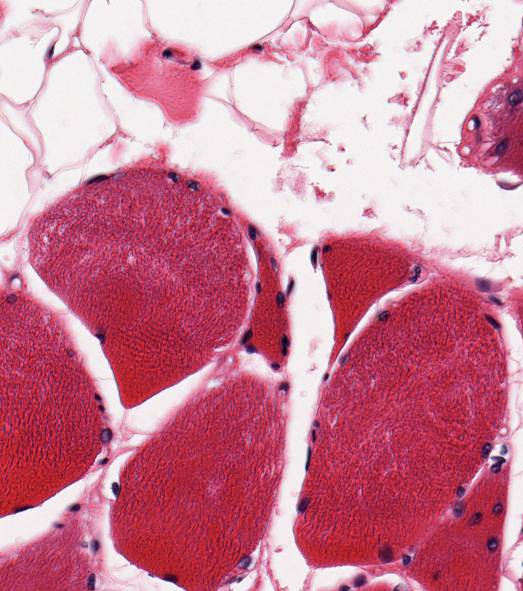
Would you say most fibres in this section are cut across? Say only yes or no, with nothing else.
Yes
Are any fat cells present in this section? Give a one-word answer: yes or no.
Yes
